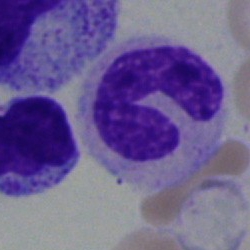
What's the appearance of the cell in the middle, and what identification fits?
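See the round, smooth outline. The nucleus curves like a kidney, with a deep notch opening rightward. Its chromatin is dark purple and coarsely clumped, with paler patches between. A moderate rim of pale grey-lilac cytoplasm surrounds it. This is a band neutrophil.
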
